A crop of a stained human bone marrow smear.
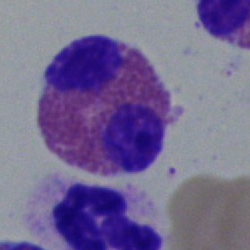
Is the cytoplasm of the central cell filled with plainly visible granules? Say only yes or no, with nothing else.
Yes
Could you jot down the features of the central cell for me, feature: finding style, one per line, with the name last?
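Outline: roughly round.
Chromatin: dense, dark purple.
Cytoplasm: abundant, filling most of the cell.
Right edge: small pale bulge projecting outward.
Cell type: eosinophil.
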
